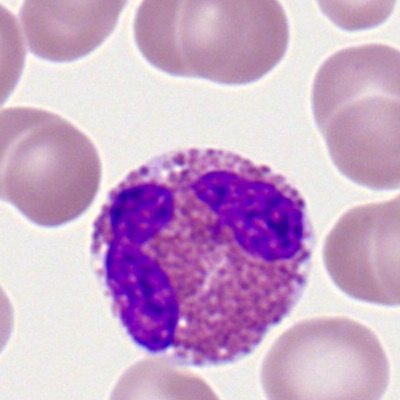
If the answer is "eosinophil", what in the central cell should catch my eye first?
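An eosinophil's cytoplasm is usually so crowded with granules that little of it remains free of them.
In this eosinophil the cytoplasm is likewise packed with coarse granules.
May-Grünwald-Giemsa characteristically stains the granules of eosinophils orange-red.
The granules here are orange-pink, in keeping with that colouring.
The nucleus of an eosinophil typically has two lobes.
Here the nucleus is divided into separate lobes rather than forming one mass. Those lobes lie toward the edge of the cell, leaving the centre filled with cytoplasm, and the granules are round and of fairly even size throughout.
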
